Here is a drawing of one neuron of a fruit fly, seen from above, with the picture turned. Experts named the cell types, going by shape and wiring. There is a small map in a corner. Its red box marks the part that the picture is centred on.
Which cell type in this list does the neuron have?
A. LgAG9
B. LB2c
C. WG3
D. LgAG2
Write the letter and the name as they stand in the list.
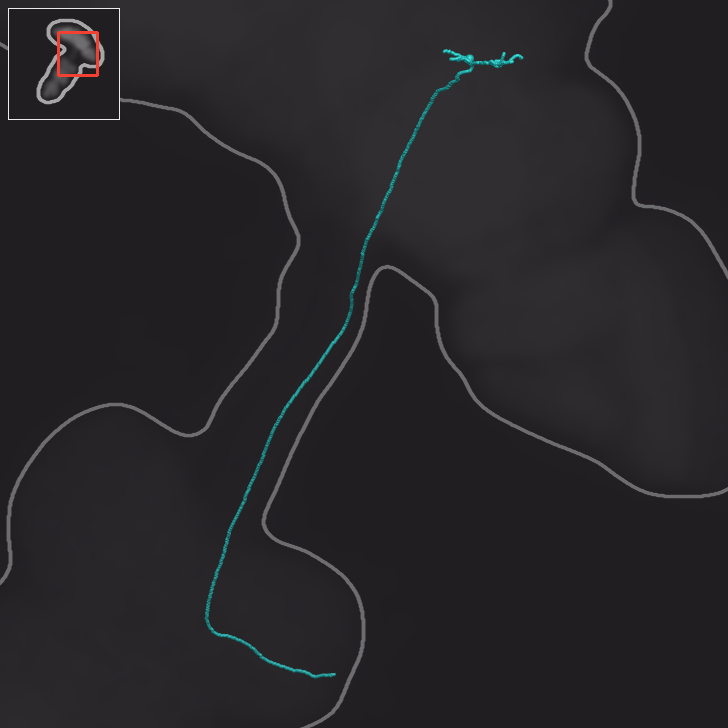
A. LgAG9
